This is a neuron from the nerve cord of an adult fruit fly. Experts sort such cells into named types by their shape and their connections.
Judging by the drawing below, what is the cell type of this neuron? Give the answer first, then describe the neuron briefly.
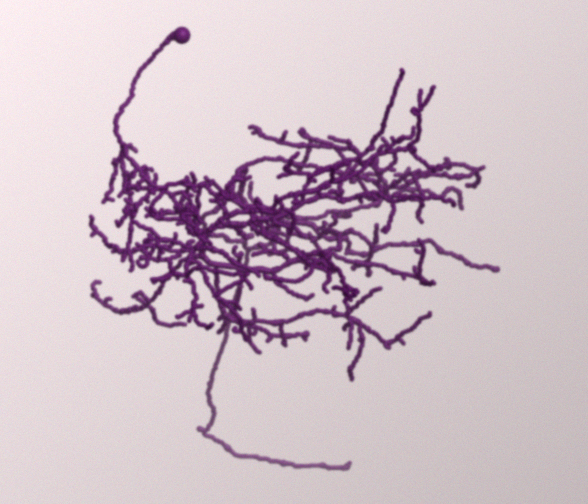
It is of cell type IN17A030. Its broad class is nerve-cord intrinsic neuron. As drawn here it is about as wide as it is tall.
